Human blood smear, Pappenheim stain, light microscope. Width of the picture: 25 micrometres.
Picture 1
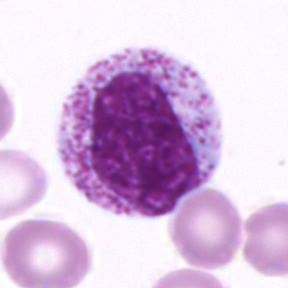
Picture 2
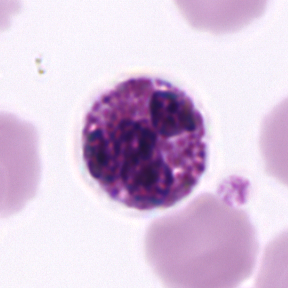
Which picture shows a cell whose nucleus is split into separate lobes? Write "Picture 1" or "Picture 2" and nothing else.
Picture 2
